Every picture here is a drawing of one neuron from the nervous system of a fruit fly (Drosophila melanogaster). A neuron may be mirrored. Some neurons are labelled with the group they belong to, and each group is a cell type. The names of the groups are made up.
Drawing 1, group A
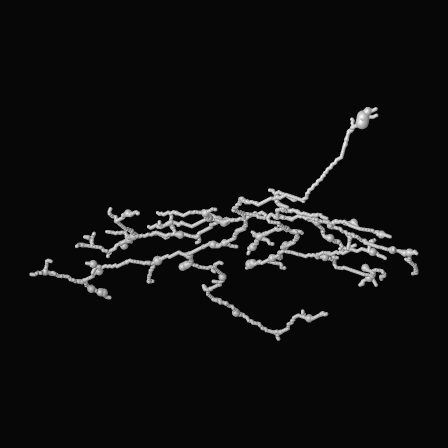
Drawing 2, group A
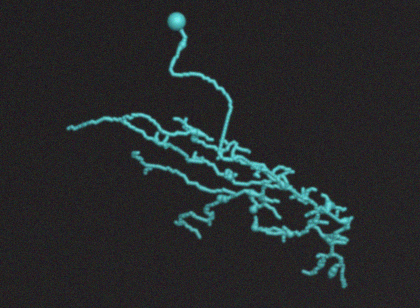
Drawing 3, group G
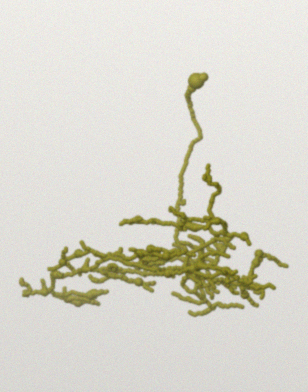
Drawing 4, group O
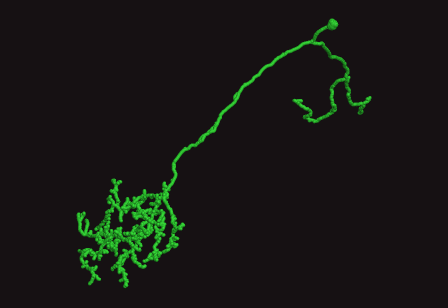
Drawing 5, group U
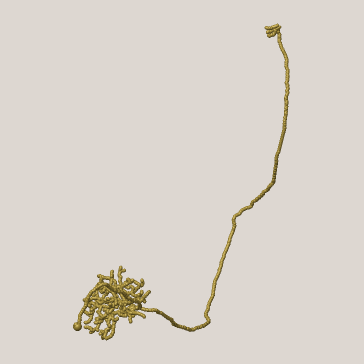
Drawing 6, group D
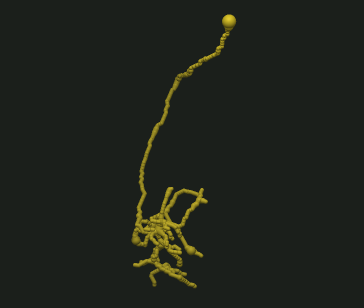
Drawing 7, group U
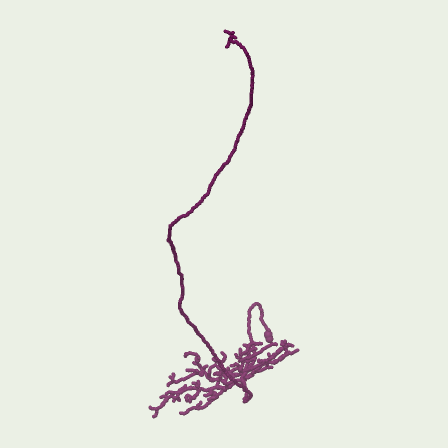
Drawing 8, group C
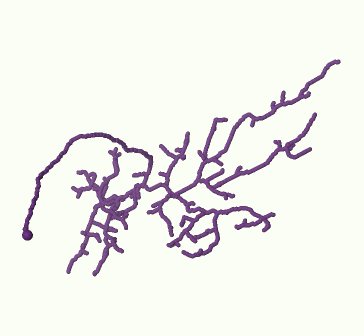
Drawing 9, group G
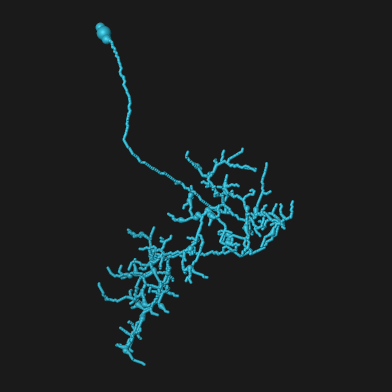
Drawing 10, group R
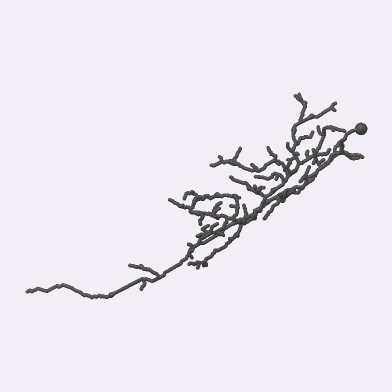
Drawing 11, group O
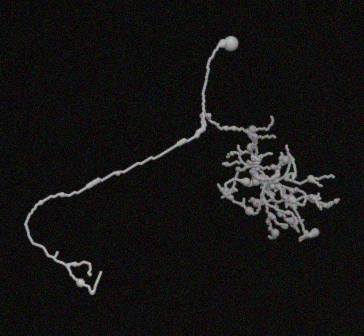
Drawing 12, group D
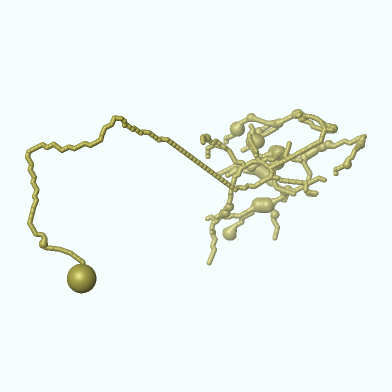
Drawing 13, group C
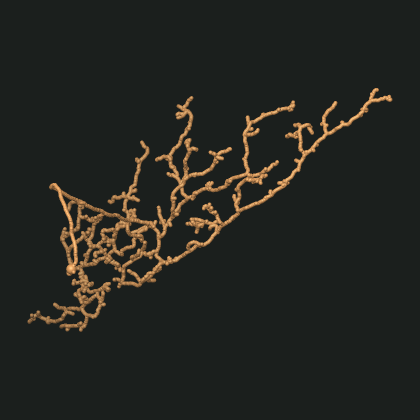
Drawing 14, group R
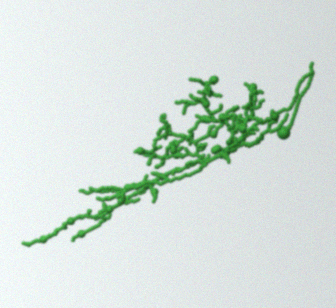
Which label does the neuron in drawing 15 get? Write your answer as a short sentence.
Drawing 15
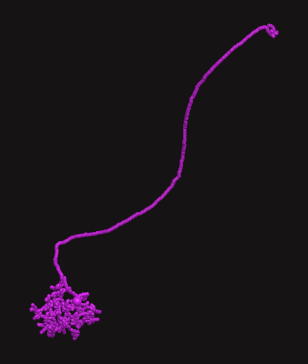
It belongs to group U.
